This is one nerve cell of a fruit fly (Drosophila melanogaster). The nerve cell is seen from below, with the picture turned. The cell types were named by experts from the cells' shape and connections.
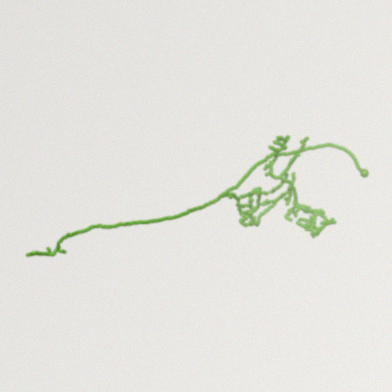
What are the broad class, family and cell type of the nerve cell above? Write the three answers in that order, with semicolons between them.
central-brain intrinsic neuron; hemilineage LHp2; CB3548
